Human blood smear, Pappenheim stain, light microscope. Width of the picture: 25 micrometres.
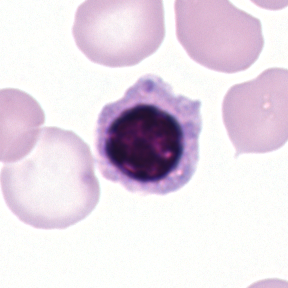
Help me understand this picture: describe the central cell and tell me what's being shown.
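See how the outline's irregular, with those small blunt projections? The cytoplasm runs as a rim right around the nucleus, and it isn't packed with coarse granules. No nucleoli showing in the nucleus either. That's a normoblast.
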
